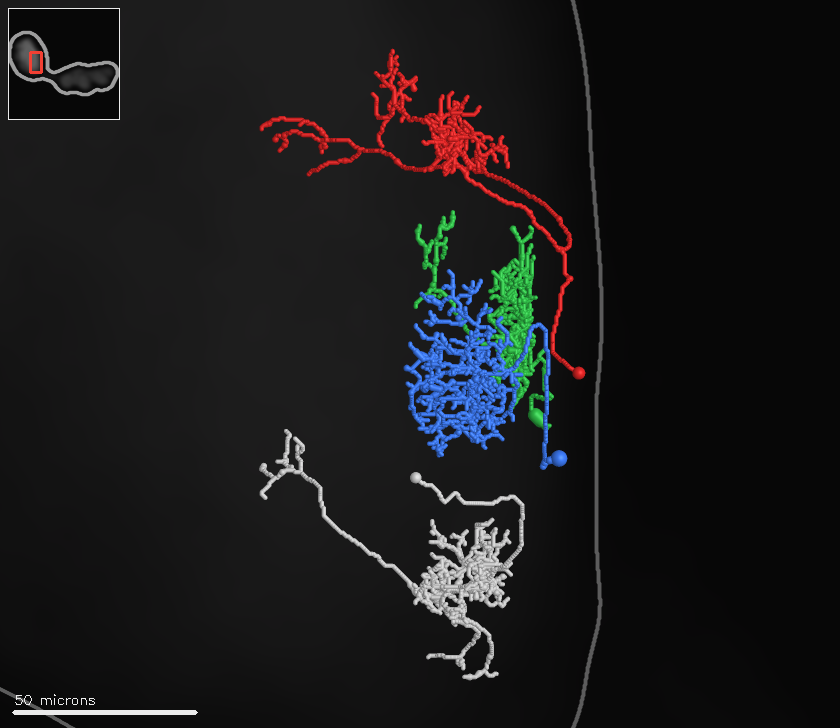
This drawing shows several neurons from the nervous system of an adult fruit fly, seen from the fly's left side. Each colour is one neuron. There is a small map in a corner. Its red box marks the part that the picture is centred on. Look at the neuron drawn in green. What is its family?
Tlp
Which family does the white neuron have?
Y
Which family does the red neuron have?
LLPC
